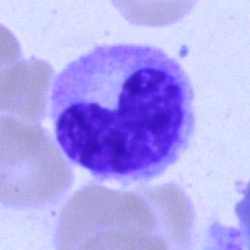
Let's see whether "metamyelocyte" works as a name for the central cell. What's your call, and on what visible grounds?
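Nucleus bean-shaped, with a notch on its upper side: the deciding point, in favour of metamyelocyte and against band neutrophil.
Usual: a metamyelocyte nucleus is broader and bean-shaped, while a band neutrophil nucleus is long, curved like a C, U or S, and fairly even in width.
Verdict: metamyelocyte fits. No nucleoli visible, in keeping with metamyelocyte.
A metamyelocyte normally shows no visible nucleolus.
Chromatin dark purple and coarsely clumped, which would not separate the two.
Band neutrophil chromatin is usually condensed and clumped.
Also noted: round, smooth outline; no vacuoles in the cytoplasm; pale red cells lying close to the left and lower edges.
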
